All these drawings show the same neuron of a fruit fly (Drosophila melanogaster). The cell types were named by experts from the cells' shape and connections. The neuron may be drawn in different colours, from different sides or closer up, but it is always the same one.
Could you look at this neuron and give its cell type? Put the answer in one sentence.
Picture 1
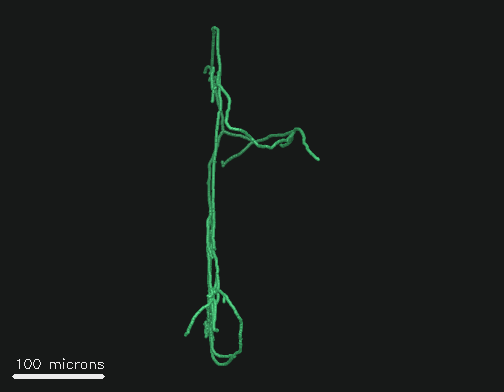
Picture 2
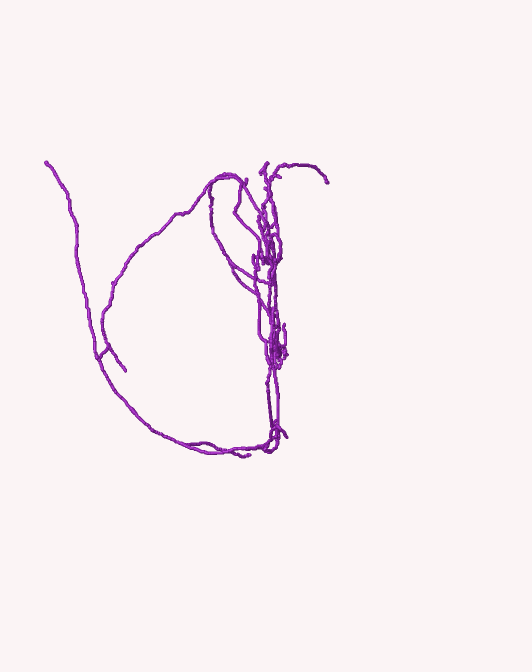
The cell type is SNxx31.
